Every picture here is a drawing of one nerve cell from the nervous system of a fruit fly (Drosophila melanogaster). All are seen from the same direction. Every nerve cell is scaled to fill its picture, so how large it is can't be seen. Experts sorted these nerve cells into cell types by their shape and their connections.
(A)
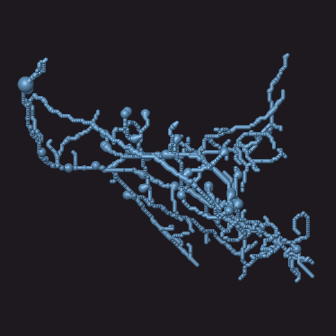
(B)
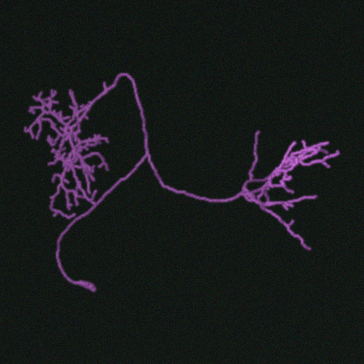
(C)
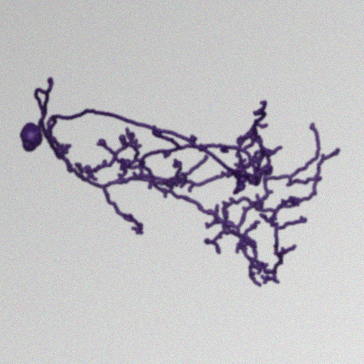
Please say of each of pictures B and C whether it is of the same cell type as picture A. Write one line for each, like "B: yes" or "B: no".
B: no
C: yes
